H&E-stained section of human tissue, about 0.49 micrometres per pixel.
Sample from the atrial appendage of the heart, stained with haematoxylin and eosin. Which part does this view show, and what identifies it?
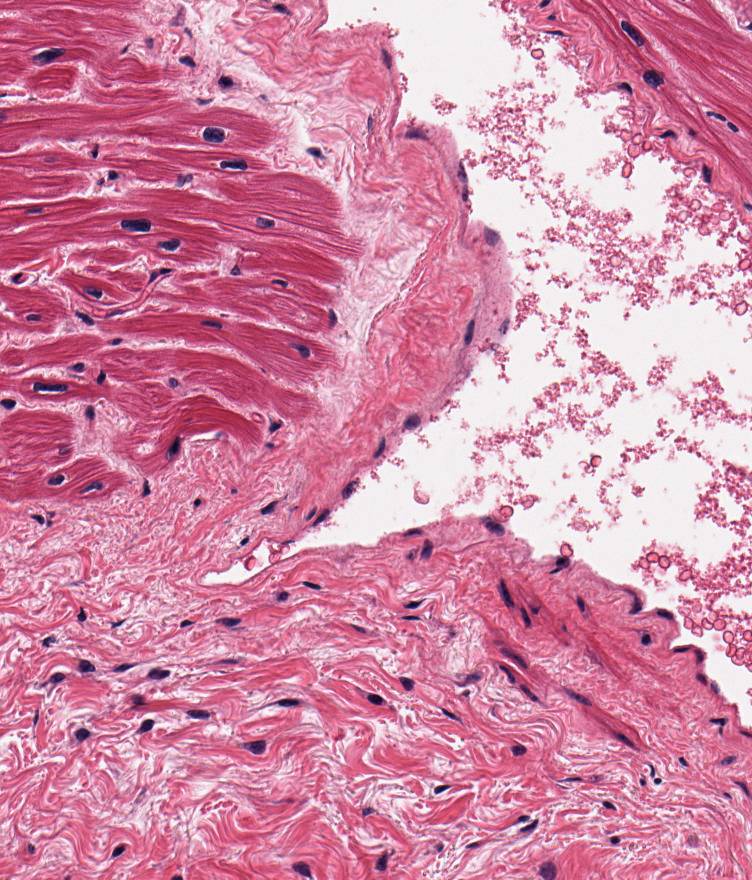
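The field shows endocardium. The tissue surfaces facing the open lumen on the right carry a single layer of flattened endothelial cells with dark nuclei, and a pale, loosely fibrous layer lies between this lining and the muscle in the upper left.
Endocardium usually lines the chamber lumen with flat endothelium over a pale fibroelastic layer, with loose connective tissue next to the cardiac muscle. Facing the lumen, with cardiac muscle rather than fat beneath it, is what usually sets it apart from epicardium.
The lower half is dense fibrous tissue of wavy pink collagen bundles with scattered spindle-shaped nuclei.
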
